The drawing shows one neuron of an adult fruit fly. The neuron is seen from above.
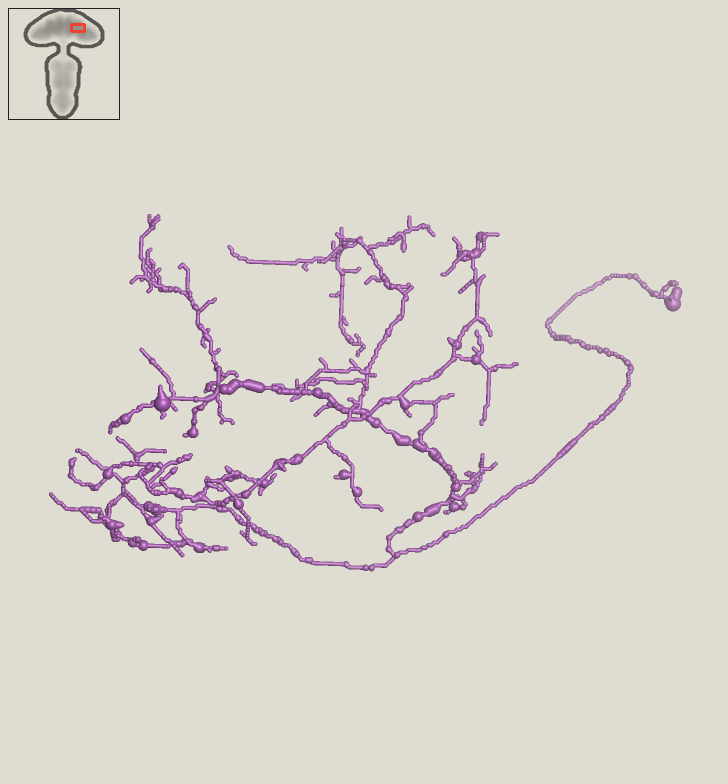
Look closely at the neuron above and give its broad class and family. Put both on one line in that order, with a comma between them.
central-brain intrinsic neuron, hemilineage SLPav2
